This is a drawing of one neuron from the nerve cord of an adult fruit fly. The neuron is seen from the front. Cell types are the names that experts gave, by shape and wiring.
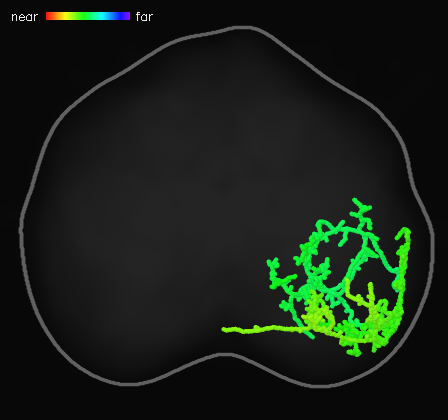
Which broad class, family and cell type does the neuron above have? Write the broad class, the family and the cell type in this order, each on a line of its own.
nerve-cord intrinsic neuron
hemilineage 19A
IN19A054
